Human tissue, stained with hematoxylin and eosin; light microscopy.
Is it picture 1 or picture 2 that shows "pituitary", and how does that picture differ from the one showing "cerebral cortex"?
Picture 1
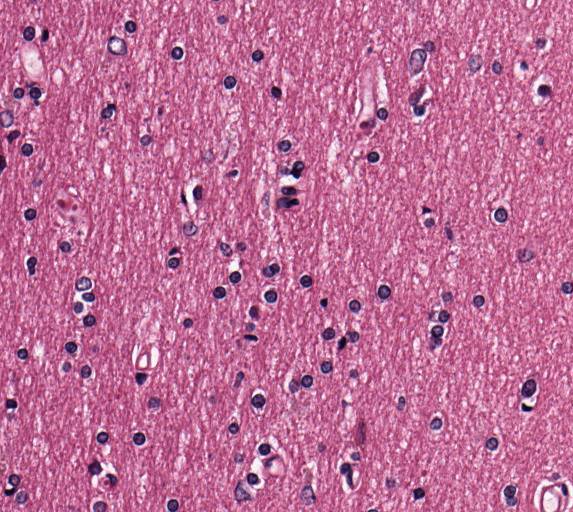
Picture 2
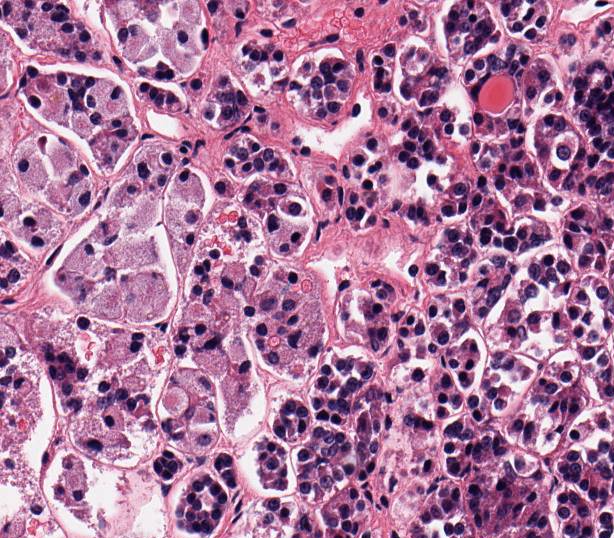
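Picture 1 is the cerebral cortex; picture 2 is the pituitary. In the former, cells lie scattered singly over a continuous pink fibrillary background, without epithelium or glands; in the pituitary they form small rounded nests separated by thin septa. Cortical nuclei are small, round and dark, many within a clear halo instead of visible pink cytoplasm, spread fairly evenly apart from a few clusters of two to four. Pituitary nuclei are mostly round, dark and fairly uniform; its cells are larger, with abundant granular pink-violet cytoplasm, in the left half, and smaller and crowded, with little cytoplasm, in the right.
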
